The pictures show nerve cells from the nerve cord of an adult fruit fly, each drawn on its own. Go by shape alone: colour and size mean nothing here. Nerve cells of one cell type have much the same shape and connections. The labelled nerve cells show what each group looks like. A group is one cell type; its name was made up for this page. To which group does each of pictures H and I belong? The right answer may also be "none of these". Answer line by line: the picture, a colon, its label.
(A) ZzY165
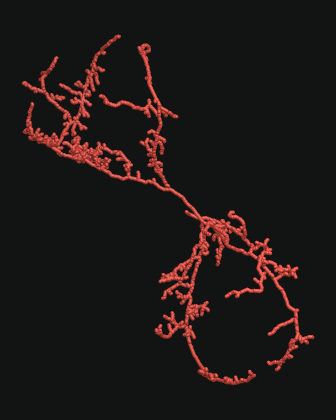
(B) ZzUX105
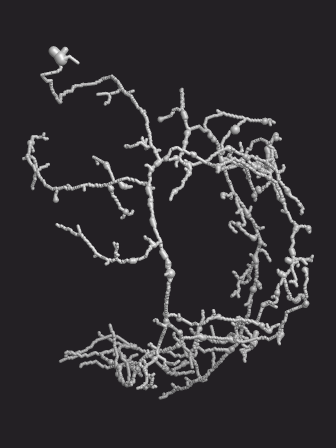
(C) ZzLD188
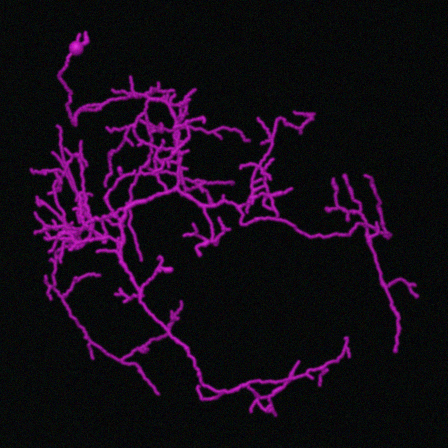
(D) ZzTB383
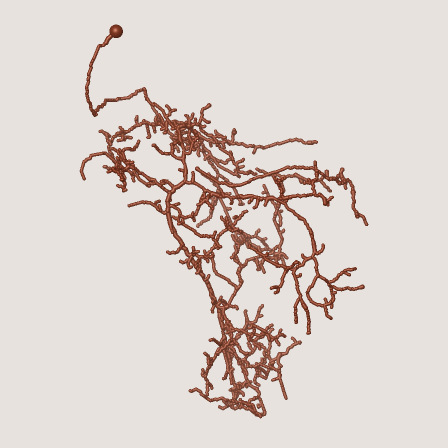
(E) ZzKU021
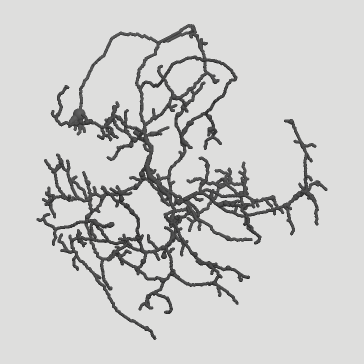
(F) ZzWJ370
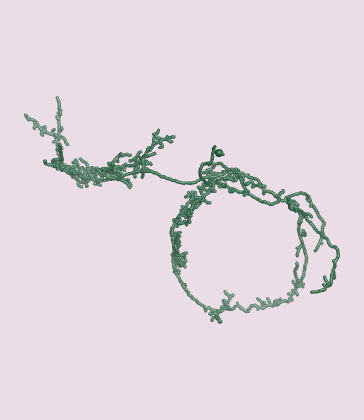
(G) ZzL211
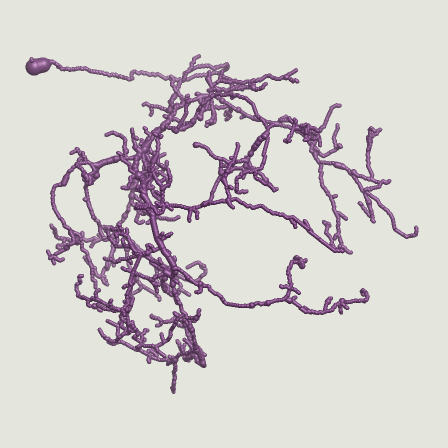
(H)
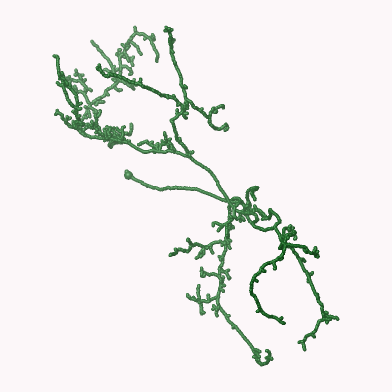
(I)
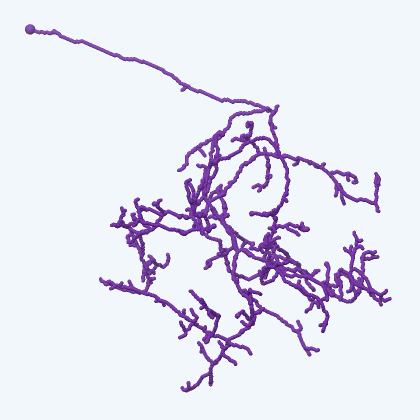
H: ZzY165
I: ZzKU021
